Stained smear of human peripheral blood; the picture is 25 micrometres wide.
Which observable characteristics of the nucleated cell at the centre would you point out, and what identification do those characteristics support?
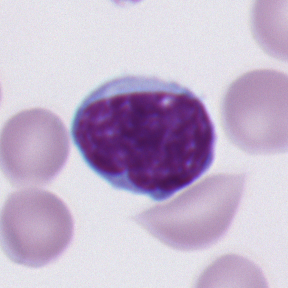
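See how the outline is smooth and rounded, with nothing projecting from the surface? There are no granules in the cytoplasm either. The chromatin is dark purple and coarsely clumped, with pale streaks running between the clumps, and the nucleus has a shallow notch along its lower edge. So this one's a typical lymphocyte.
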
